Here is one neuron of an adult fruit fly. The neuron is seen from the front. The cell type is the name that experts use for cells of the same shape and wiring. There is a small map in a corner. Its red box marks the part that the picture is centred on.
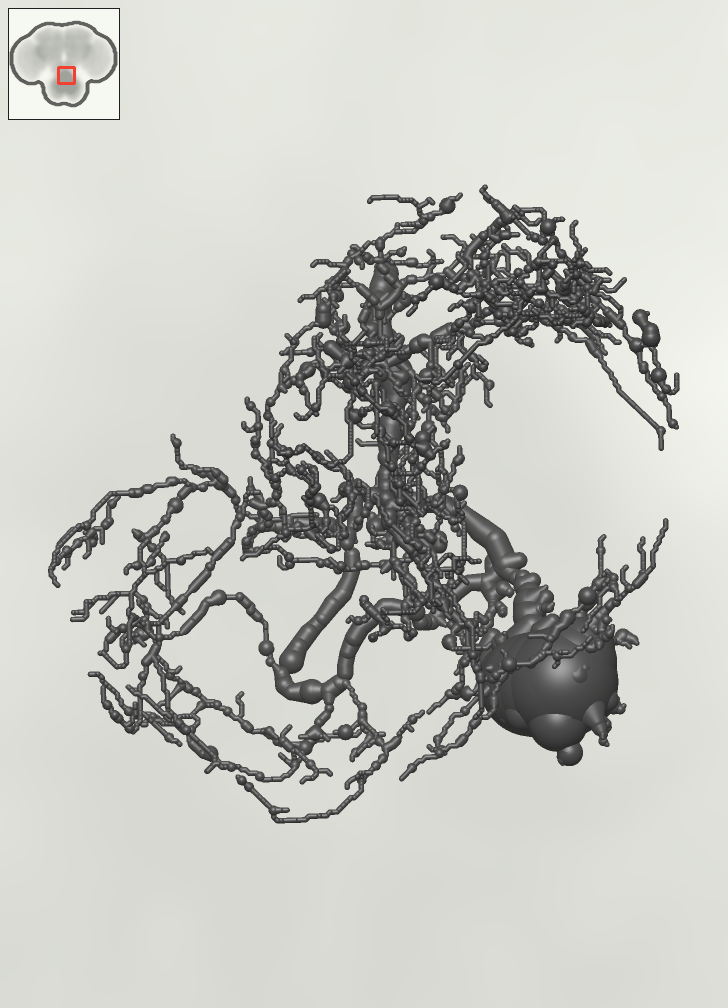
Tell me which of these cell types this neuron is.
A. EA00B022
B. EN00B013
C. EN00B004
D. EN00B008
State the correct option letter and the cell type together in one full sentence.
Listed as option C, the cell type EN00B004 is that of the neuron.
